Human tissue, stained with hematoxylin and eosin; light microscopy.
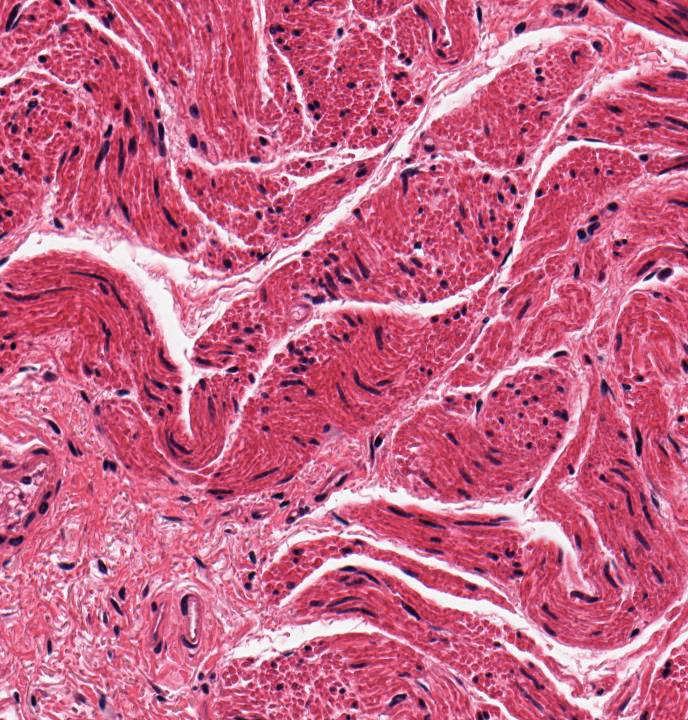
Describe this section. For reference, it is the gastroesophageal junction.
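Interlacing smooth muscle bundles, running in many directions, fill field. Cytoplasm deep eosinophilic pink. Bundles cut lengthwise: elongated, cigar-shaped nuclei lying along fibres. Bundles cut across (centre, right): small round nuclei scattered among pink cell profiles.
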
